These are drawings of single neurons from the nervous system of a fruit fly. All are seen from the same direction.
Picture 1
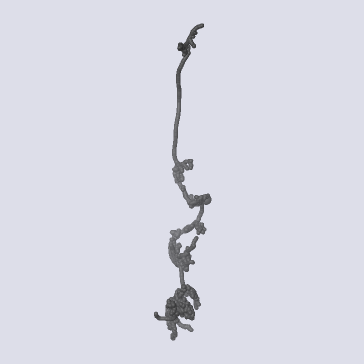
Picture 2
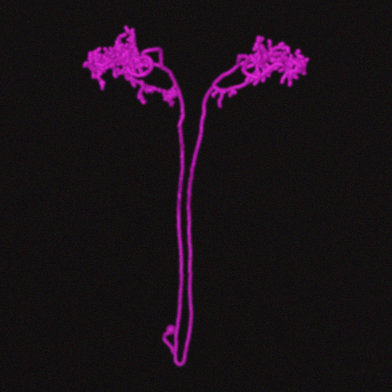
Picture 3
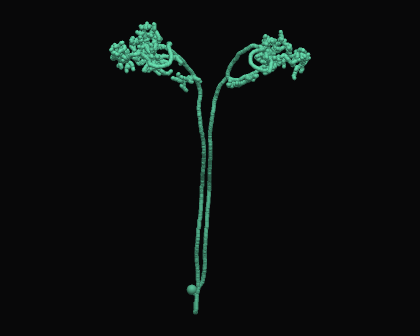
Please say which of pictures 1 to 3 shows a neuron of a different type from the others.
Picture 1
